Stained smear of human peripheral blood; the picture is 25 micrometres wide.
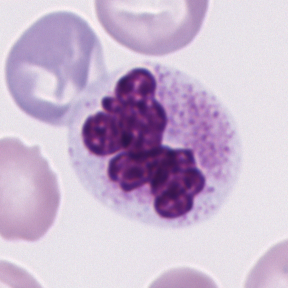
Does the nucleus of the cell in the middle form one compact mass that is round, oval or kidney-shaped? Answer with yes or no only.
No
